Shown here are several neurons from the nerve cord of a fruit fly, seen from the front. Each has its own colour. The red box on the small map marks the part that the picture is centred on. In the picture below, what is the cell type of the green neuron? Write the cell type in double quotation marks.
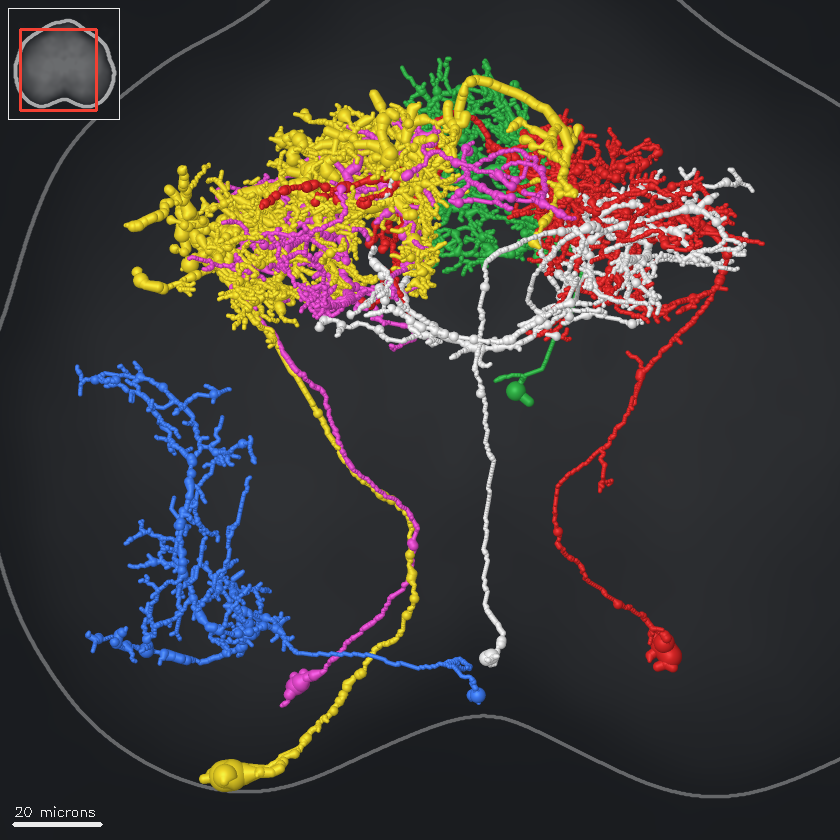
"INXXX385"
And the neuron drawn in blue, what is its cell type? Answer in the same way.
"IN14A080"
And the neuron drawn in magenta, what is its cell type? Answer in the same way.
"IN06A046"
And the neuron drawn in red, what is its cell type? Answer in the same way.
"IN06A020"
